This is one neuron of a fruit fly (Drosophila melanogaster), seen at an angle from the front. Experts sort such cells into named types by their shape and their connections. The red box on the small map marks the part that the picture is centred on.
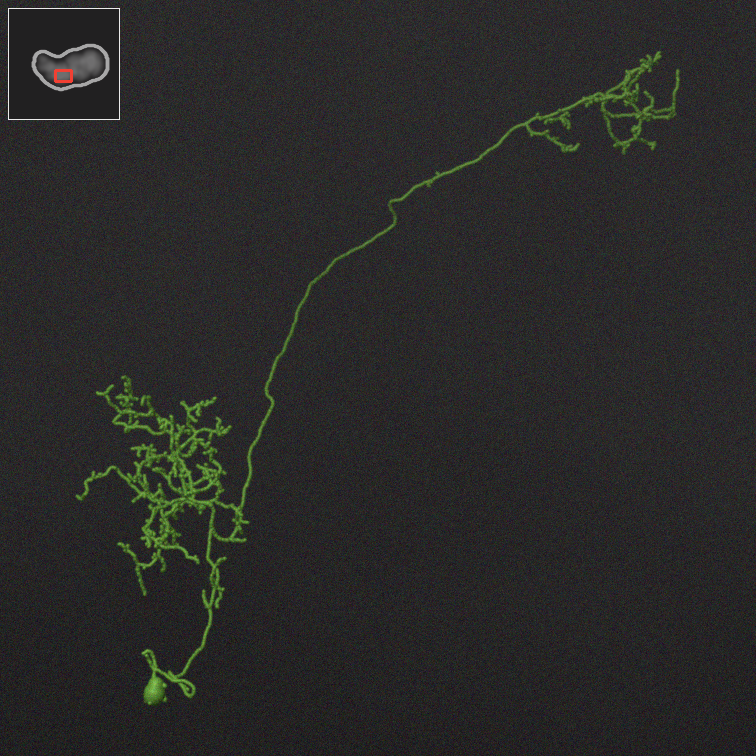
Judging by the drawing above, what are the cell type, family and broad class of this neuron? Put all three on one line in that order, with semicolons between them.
Tm40; Tm; optic-lobe intrinsic neuron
